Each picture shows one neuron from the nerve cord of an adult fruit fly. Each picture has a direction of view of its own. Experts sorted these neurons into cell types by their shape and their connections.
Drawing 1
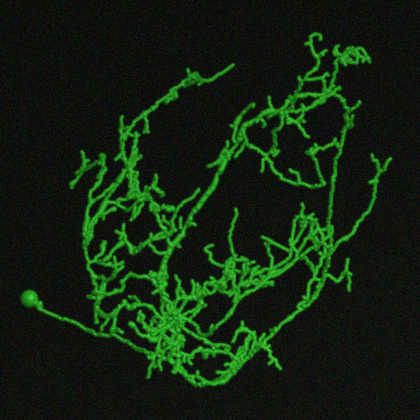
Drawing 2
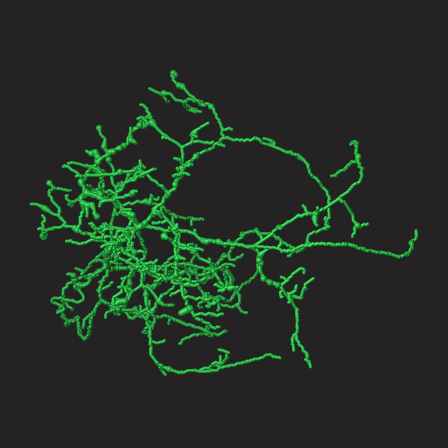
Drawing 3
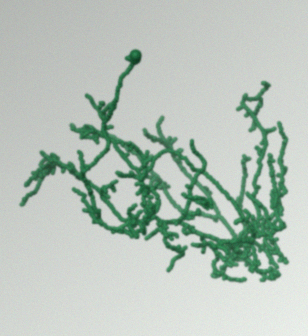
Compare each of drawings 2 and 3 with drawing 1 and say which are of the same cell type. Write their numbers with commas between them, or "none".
3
